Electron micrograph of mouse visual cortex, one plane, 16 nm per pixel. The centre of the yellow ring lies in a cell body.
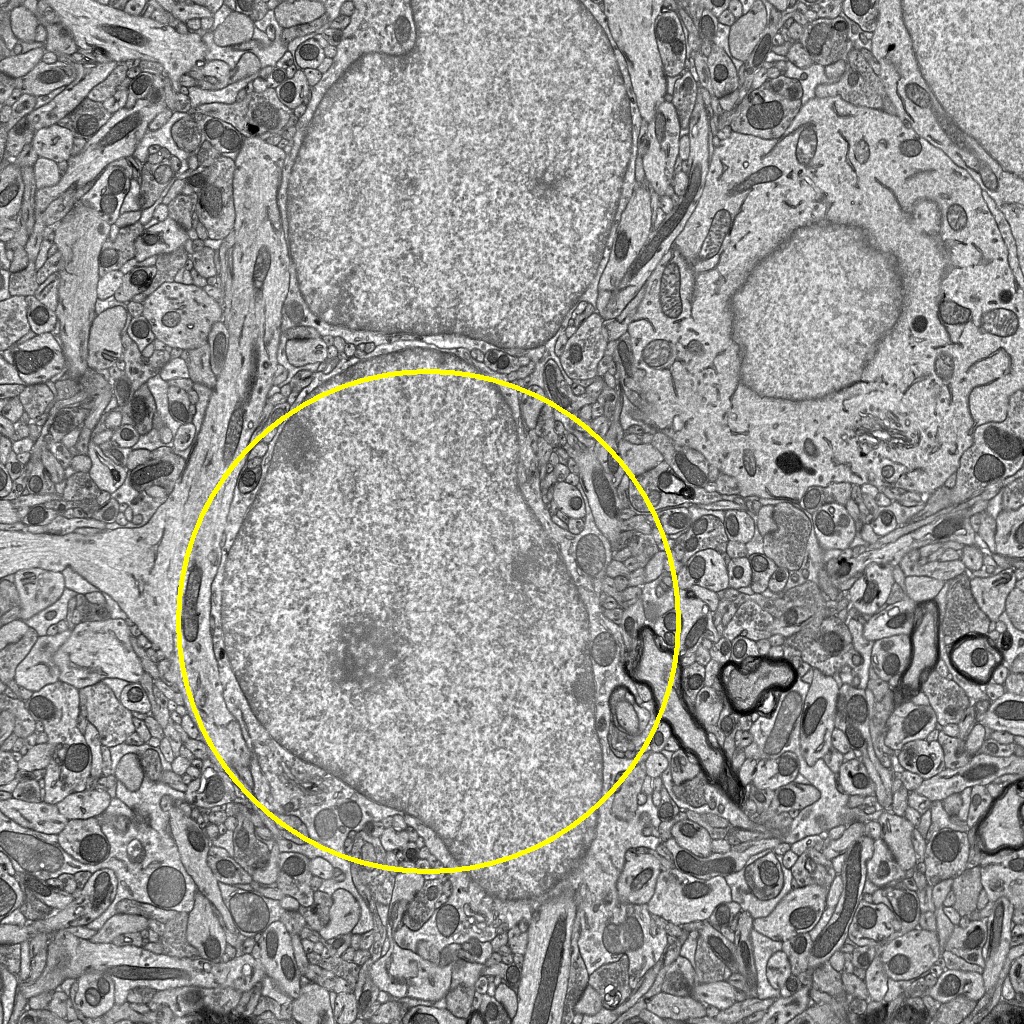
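Astrocyte, the ringed cell in this electron micrograph of mouse visual cortex. Nucleus first: a large, elongated oval, long axis running roughly top to bottom. Next, its outline: smooth, with no deep folds or clefts. Then the chromatin: mostly fine and evenly granular throughout. Last, a darker, irregular, mottled patch lying to the left of the nuclear centre.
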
